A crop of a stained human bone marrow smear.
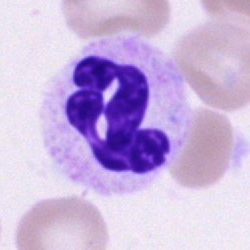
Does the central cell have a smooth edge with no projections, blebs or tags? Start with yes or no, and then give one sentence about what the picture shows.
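Yes. The cell outline is round and smooth.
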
